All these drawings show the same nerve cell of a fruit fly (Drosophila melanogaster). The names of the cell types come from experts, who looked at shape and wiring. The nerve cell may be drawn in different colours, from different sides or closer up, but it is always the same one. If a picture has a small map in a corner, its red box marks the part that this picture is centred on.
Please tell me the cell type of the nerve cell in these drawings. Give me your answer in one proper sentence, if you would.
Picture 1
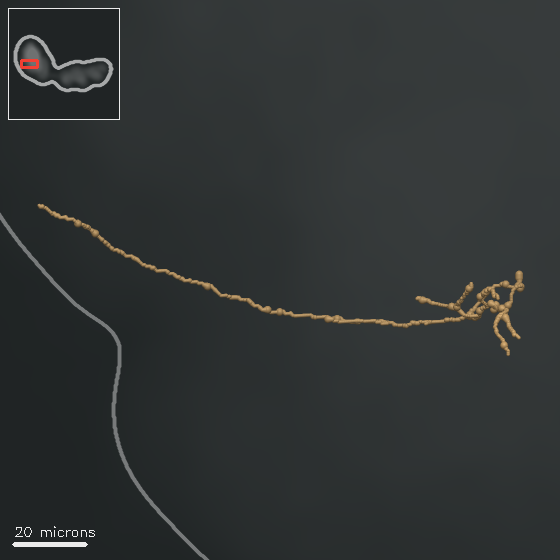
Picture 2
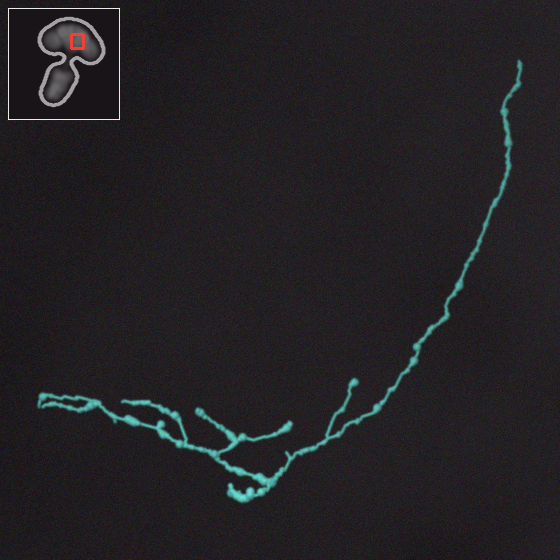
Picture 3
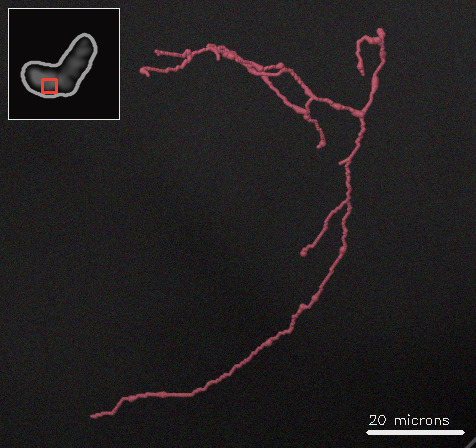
The cell type given to this nerve cell is JO-ED2_b.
